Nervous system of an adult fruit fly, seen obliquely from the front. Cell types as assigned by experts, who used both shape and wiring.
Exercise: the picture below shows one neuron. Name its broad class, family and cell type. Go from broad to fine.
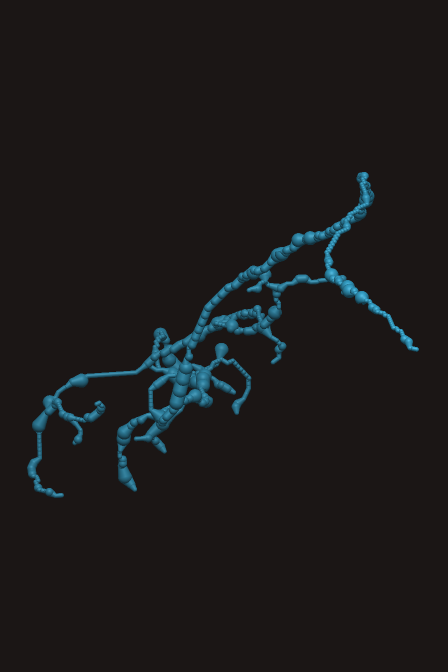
sensory neuron entering the nerve cord; class mechanosensory tactile; SNta14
